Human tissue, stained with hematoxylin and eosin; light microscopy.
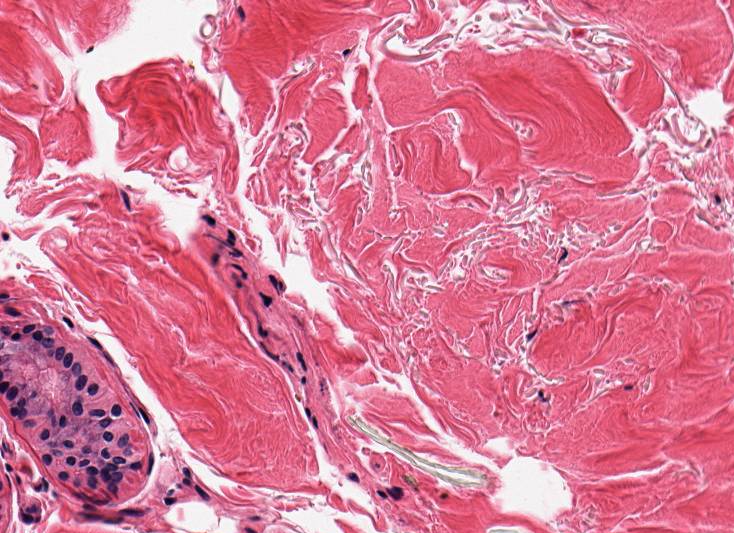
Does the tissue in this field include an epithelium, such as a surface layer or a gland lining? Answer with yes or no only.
Yes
